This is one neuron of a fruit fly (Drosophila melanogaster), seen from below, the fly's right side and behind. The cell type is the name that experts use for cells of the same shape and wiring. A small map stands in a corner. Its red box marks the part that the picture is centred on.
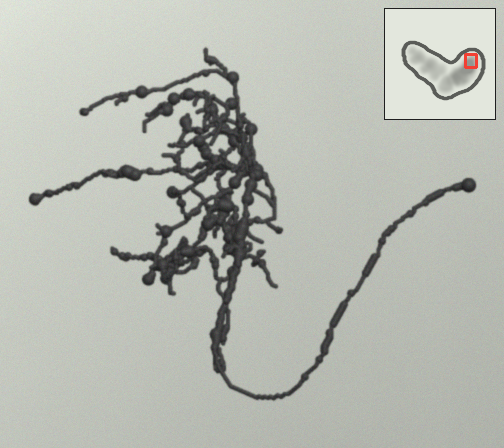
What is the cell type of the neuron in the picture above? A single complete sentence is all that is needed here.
This neuron counts as a member of the cell type CB1701.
